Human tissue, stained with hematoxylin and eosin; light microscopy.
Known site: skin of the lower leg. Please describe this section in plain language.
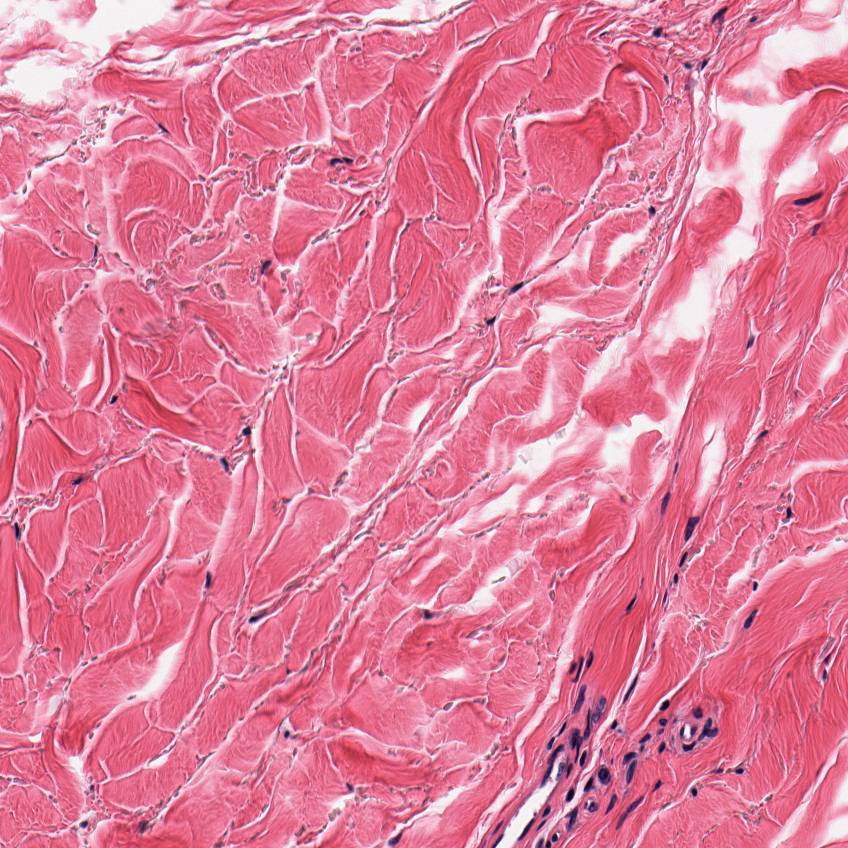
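Across the entire field, thick pink collagen bundles interweave in many different directions. Along the right side they run lengthwise on a diagonal, from lower left toward upper right. Sparse fibroblasts with small, dark, spindle-shaped nuclei lie singly in the narrow spaces between bundles. No epithelium is present anywhere in the field.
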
